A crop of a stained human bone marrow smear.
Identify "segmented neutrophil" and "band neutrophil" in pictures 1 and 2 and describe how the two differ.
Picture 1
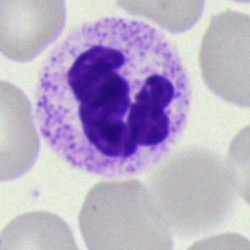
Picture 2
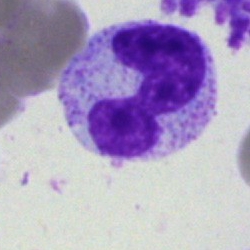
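Picture 1 is the segmented neutrophil, and picture 2 is the band neutrophil. In picture 2 the nucleus is one thick curved band with a narrowed waist near its middle, and its dark purple chromatin is coarsely clumped.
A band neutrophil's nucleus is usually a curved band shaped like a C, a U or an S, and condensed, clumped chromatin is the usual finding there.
Its pale lilac cytoplasm is widest on the left side of the nucleus. Over in picture 1 the chromatin is dark purple and dense, and the granules don't obscure the nucleus.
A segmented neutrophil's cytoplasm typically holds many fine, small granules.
The two share quite a bit: a round, smooth outline, no visible nucleoli and no vacuoles in the cytoplasm. Pale red cells surround the segmented one on all sides.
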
